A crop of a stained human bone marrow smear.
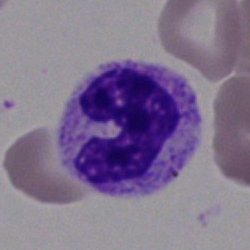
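Band neutrophil, checked point by point: first, the outline is round with a smooth edge; second, the nucleus curves into a C shape whose notch opens to the left. Third, no nucleoli are visible; last, the cytoplasm is pale lilac.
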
